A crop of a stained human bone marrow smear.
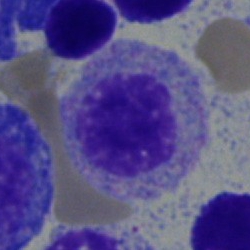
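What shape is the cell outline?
Round, with a smooth edge.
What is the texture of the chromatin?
Finely granular, without coarse clumps.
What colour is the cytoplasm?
Pale bluish-grey, with no vacuoles seen.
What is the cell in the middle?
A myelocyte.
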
